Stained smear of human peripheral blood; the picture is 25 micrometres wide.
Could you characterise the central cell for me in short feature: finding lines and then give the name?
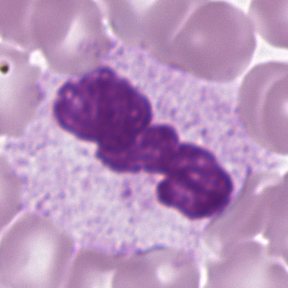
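Lobes: three, in a chain from upper left to lower right.
Joins: broad stretches of nucleus, not thin threads.
Nucleoli: none that I can see.
Cytoplasm: no vacuoles, as far as I can tell.
Verdict: segmented neutrophil.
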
